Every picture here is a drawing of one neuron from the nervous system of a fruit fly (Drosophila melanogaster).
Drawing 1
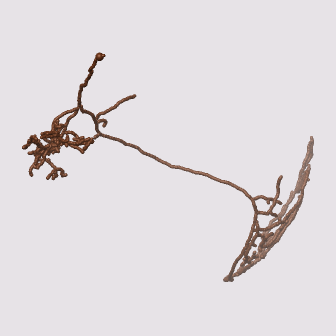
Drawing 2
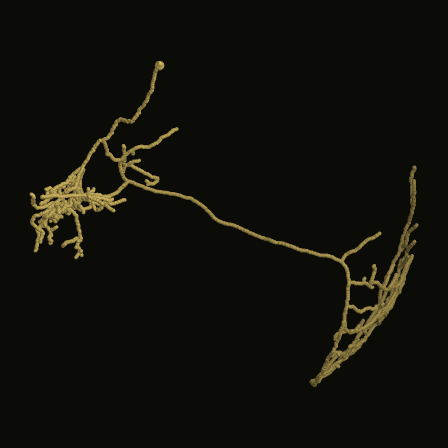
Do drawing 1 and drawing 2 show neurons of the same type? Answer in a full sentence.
They are of the same cell type.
